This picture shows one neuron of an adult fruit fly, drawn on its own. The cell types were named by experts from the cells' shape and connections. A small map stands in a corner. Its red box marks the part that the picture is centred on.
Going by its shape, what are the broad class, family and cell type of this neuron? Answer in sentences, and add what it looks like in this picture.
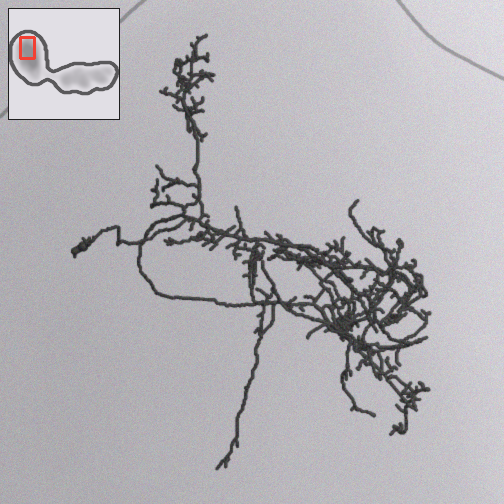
Its broad class is central-brain intrinsic neuron. Its family is hemilineage SLPa&l1_anterior. The cell type is PLP052. Its cell body lies on the left of the picture. Dozens of branch ends can be seen.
